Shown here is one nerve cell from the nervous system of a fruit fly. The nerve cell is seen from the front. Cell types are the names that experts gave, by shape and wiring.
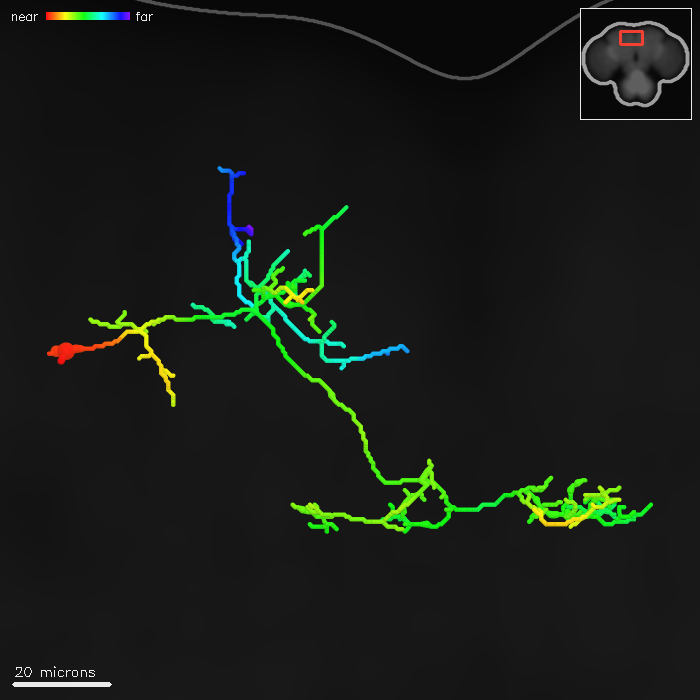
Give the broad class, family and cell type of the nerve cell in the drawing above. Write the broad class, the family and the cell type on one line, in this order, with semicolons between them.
central-brain intrinsic neuron; class DAN; PAM02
